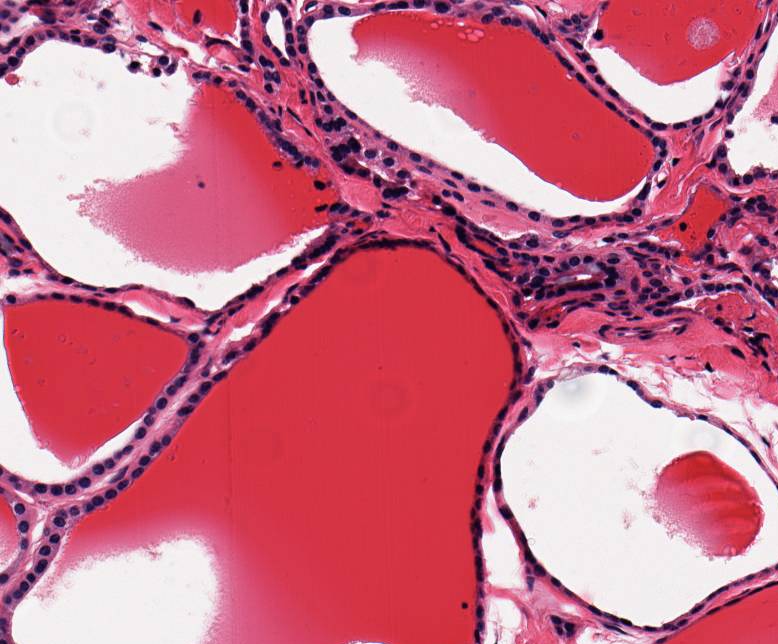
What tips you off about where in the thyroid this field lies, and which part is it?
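Part shown: thyroid follicle. First, the lining: each follicle has a single layer of flattened to low cuboidal epithelial cells, running smoothly around it without papillary folds into the lumen.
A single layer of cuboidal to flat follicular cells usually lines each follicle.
Second, the contents: the lumens hold homogeneous, bright red eosinophilic material, which in several follicles has pulled away from the lining, leaving white clefts.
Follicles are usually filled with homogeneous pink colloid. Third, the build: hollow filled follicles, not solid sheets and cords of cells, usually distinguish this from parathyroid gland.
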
